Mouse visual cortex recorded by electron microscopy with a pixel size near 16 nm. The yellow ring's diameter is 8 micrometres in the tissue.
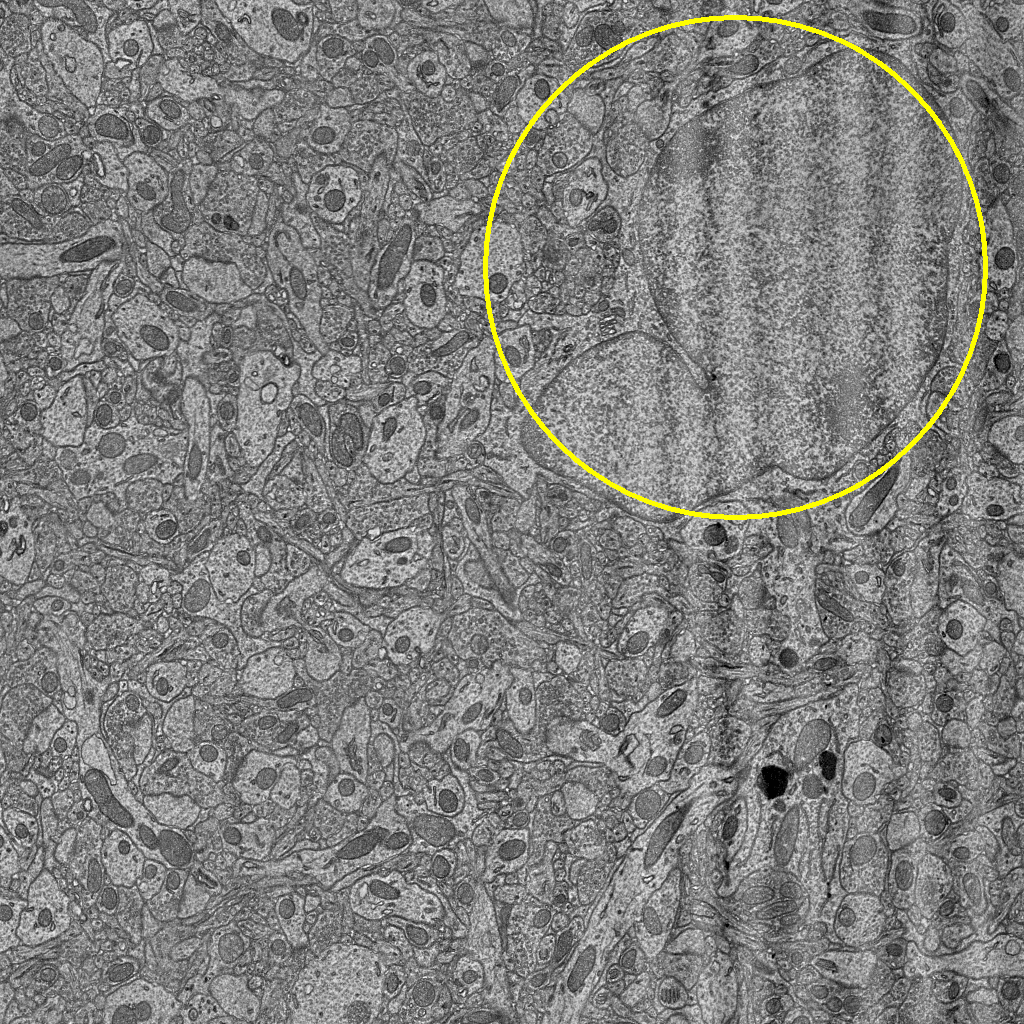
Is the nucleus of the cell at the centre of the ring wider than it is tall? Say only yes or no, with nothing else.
No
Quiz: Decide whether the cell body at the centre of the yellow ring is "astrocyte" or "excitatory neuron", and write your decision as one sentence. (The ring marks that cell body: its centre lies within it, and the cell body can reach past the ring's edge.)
The cell holding the ring's centre is an astrocyte.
